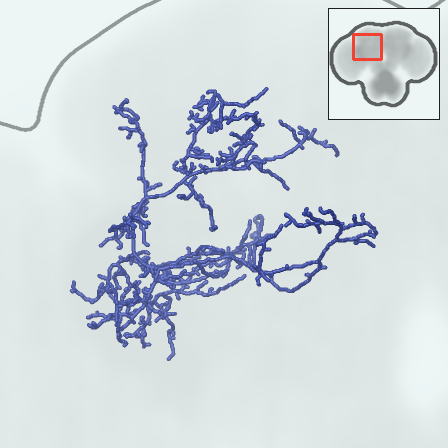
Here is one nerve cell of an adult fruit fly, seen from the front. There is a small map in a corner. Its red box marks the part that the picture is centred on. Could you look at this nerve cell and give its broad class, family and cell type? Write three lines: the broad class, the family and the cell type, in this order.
central-brain intrinsic neuron
hemilineage SMPpv2_ventral
AVLP705m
